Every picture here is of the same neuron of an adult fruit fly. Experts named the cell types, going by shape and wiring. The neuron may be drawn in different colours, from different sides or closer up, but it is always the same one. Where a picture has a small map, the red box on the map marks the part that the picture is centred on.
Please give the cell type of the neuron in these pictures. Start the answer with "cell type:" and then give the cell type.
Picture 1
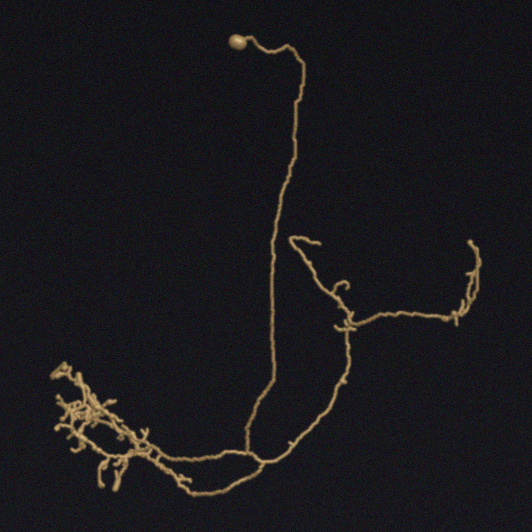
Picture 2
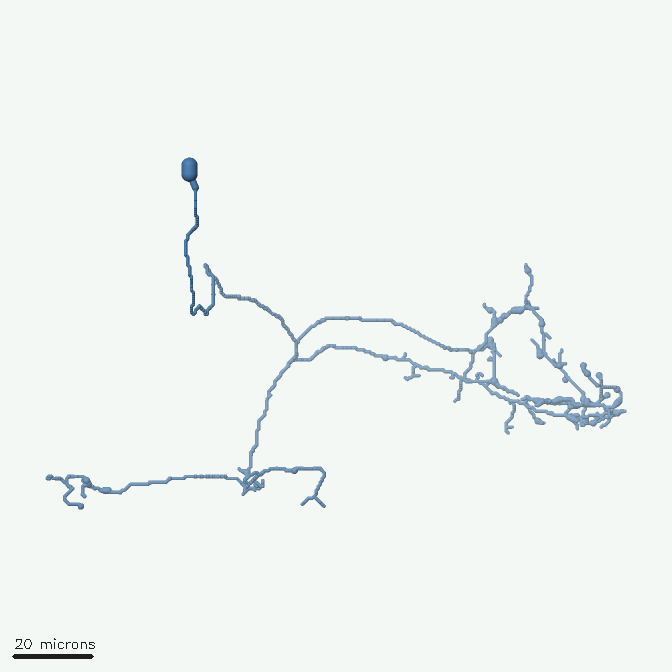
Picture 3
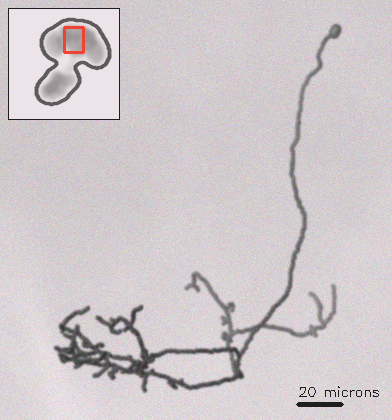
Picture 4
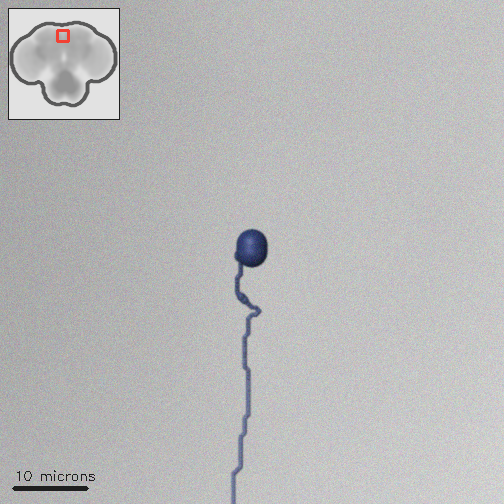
cell type: WED101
